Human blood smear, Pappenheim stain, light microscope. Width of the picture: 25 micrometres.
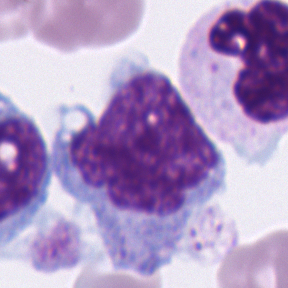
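Monocyte. Outline irregular, with small bulges along the edge. Cytoplasm widest below the nucleus. One clear round vacuole at the upper-left edge of the cell. No coarse granules in the cytoplasm.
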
